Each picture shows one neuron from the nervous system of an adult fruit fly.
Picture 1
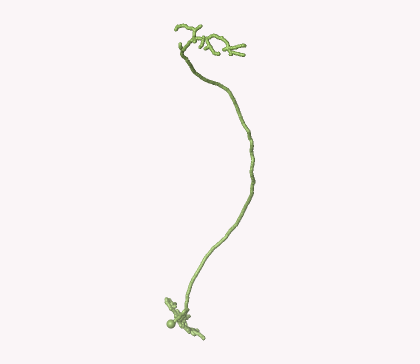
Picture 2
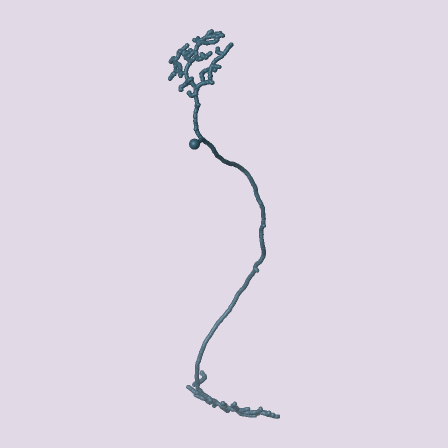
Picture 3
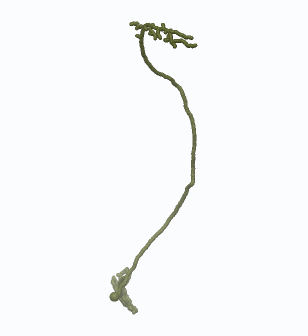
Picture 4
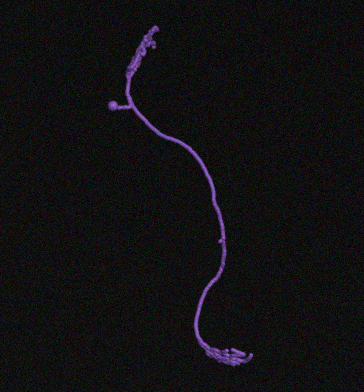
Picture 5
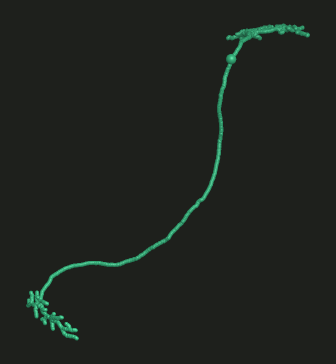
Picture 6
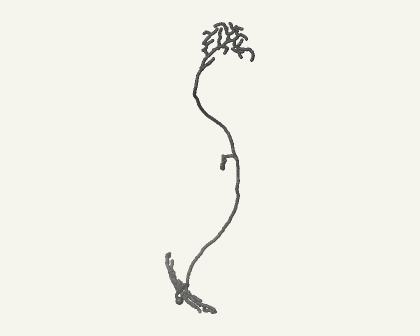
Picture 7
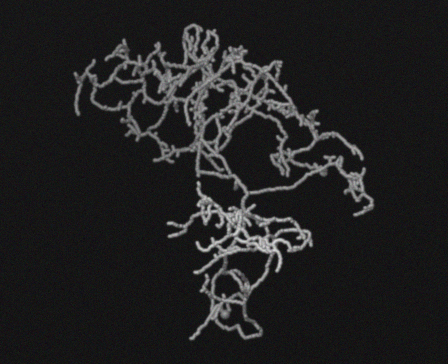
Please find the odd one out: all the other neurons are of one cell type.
Picture 7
